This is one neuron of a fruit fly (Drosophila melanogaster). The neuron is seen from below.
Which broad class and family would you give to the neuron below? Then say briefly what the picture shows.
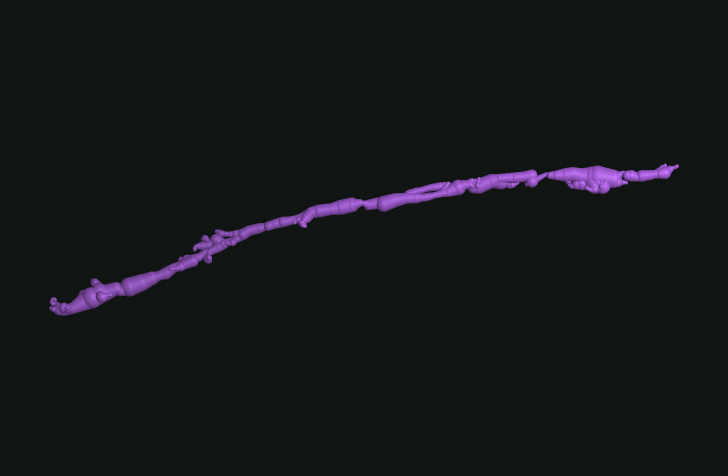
It is a photoreceptor or other optic-lobe sensory neuron. Its family is called class visual. No cell body is drawn. As drawn here it is more than twice as wide as it is tall.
